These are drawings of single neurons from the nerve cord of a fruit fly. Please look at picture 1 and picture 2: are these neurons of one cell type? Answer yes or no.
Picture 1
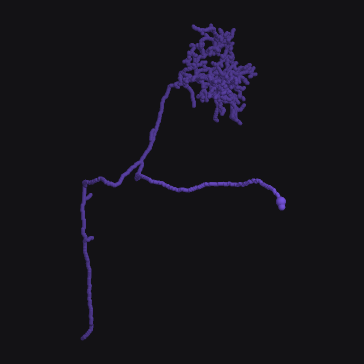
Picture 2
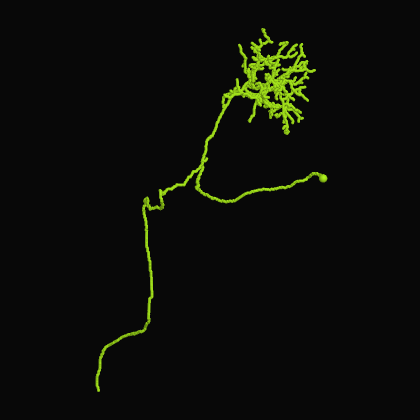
yes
